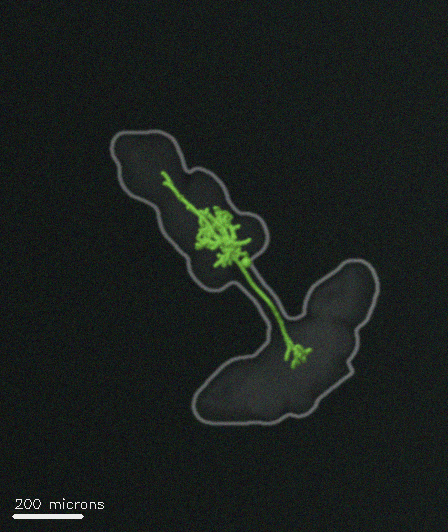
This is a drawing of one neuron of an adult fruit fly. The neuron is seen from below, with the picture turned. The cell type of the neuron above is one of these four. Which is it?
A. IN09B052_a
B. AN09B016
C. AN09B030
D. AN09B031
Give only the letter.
C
